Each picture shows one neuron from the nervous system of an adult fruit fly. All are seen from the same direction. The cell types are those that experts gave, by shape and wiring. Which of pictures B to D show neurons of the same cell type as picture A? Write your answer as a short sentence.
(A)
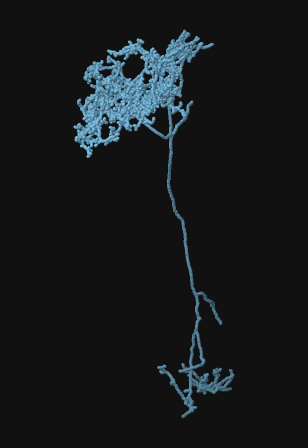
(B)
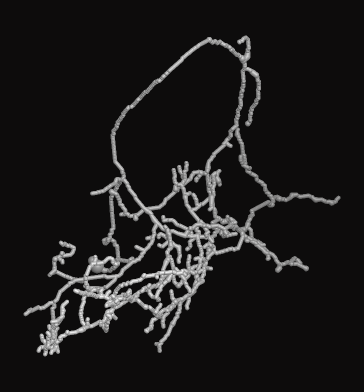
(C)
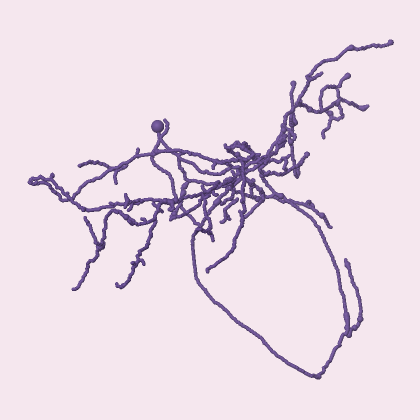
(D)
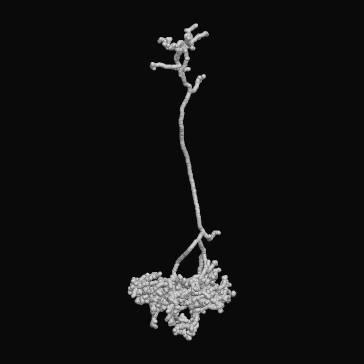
Picture D is of the same cell type.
